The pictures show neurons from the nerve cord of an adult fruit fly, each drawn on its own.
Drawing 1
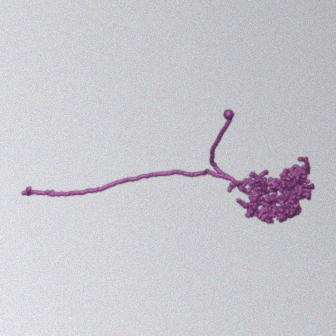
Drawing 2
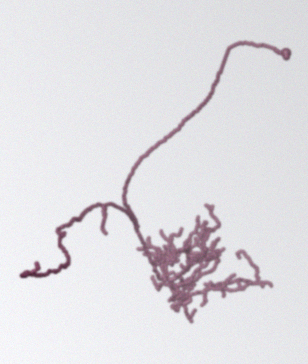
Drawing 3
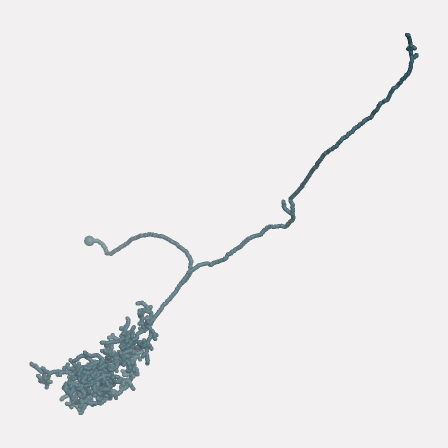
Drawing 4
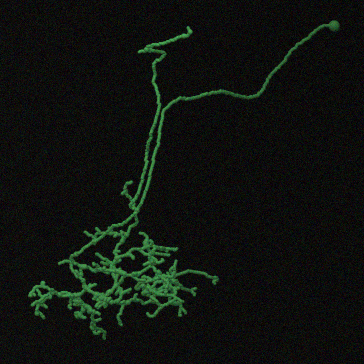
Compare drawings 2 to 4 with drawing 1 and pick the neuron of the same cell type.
Drawing 3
